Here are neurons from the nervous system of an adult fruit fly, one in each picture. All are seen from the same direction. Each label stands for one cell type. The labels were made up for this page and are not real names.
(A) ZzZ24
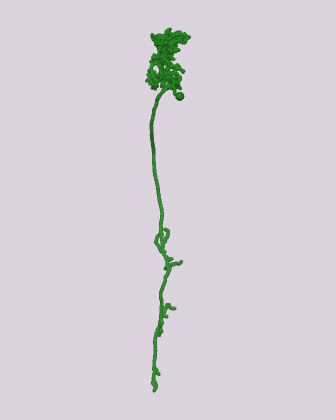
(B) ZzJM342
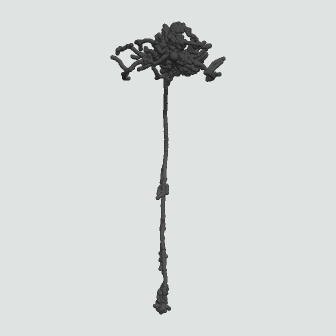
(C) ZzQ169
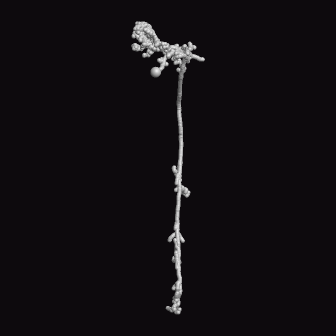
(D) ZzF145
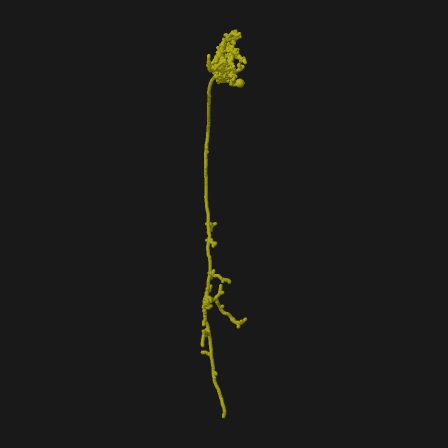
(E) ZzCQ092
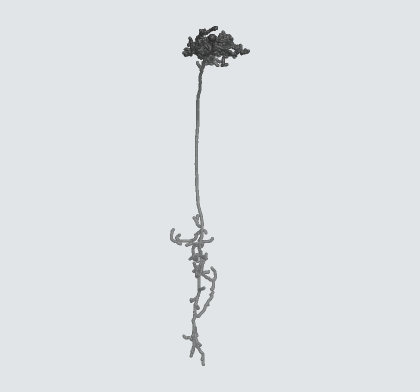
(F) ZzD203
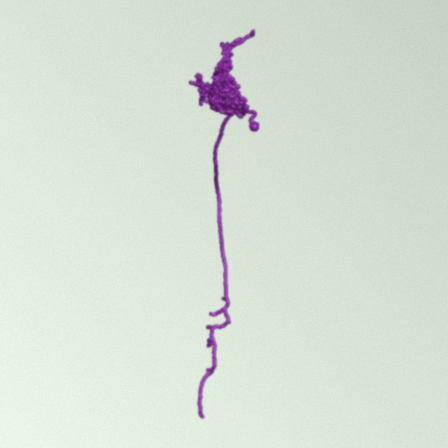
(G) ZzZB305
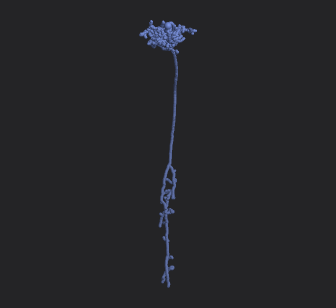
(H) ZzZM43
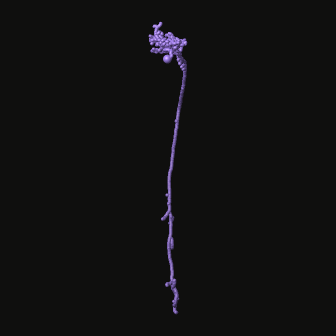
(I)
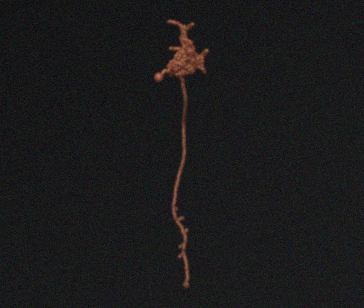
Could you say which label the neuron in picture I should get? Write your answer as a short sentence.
It belongs to ZzD203.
